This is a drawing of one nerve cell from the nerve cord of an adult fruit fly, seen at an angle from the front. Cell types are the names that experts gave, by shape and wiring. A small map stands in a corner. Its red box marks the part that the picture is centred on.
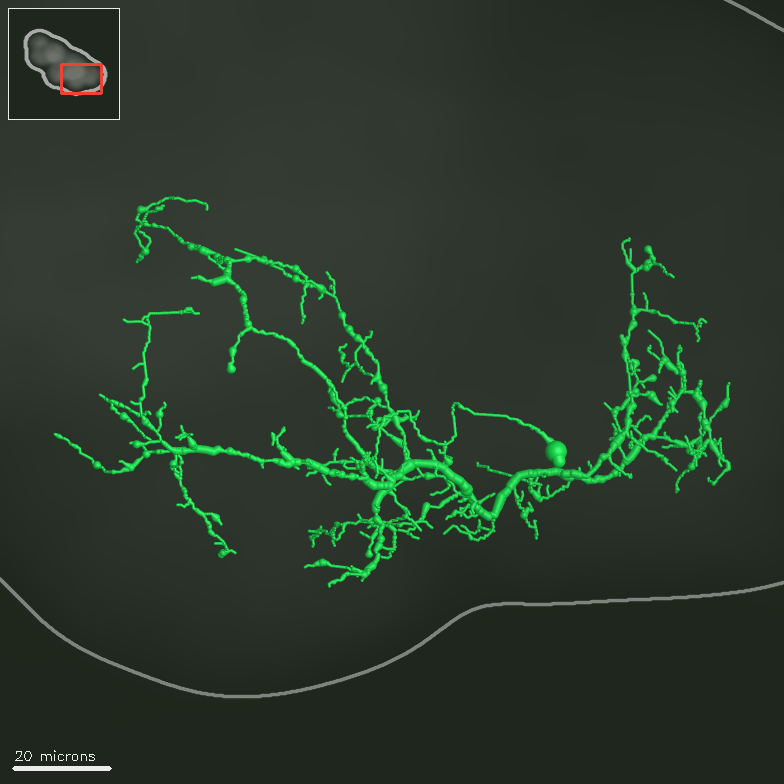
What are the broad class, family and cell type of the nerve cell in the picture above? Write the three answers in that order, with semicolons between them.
nerve-cord intrinsic neuron; hemilineage 16B; IN16B056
